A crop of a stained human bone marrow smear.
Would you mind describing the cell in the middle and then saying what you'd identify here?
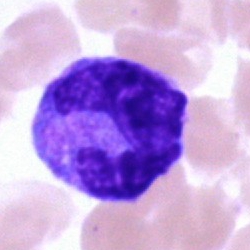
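Starting with shape: the cell is roughly round, its edge slightly bumpy. Next, the chromatin is coarse and gathered into dark purple clumps. A paler pink-violet patch lies left of centre within the cell. No vacuoles are seen. This is a monocyte.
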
